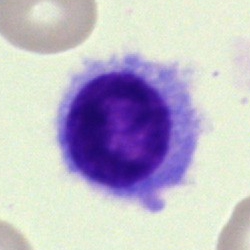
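Hairy cell, the central cell in a stained human bone marrow smear. Its outer edge is ragged and uneven rather than smooth. The nucleus lies off-centre, toward the left side of the cell. Dark purple chromatin forms clumps separated by paler patches. A small rounded bleb of cytoplasm protrudes from the bottom edge of the cell.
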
